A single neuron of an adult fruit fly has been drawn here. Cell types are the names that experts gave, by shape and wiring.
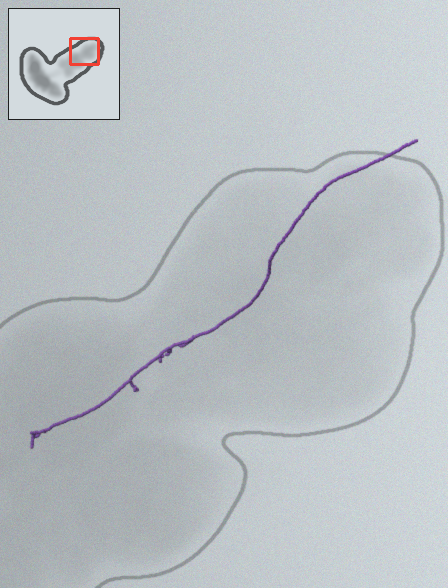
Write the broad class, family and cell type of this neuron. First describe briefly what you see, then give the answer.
No cell body is drawn. In this view it is wider than it is tall. Its broad class is sensory neuron entering the nerve cord. Its family is called class mechanosensory proprioceptive. Its cell type is SNpp02.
